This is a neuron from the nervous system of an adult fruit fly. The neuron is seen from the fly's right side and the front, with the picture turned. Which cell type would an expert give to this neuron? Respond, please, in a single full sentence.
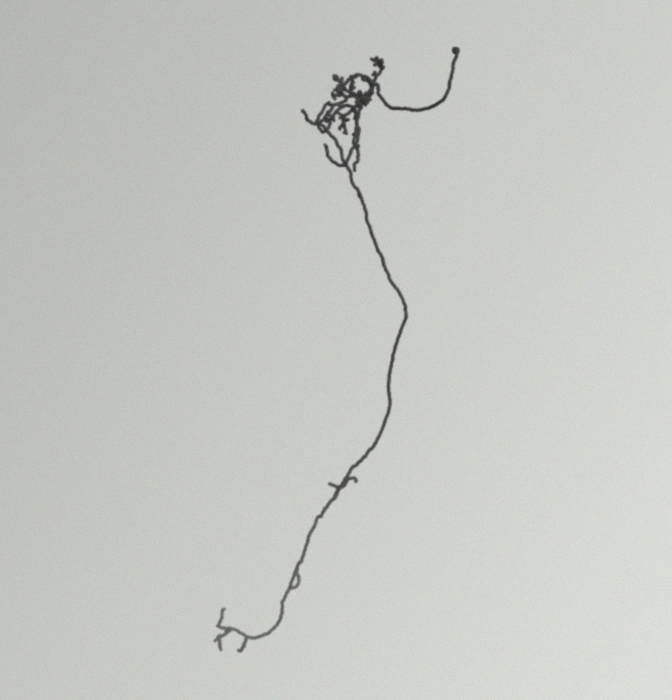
This neuron counts as a member of the cell type DNg08.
